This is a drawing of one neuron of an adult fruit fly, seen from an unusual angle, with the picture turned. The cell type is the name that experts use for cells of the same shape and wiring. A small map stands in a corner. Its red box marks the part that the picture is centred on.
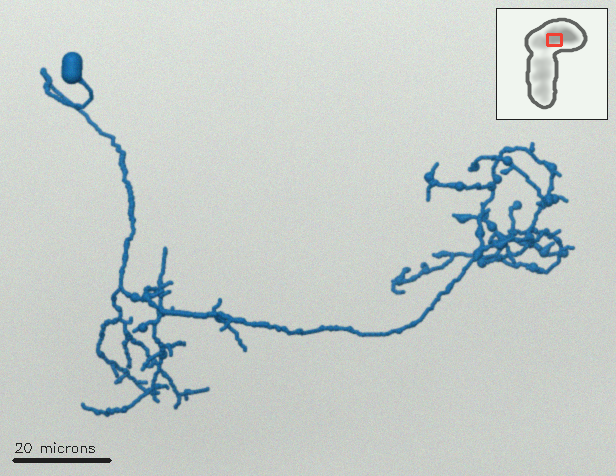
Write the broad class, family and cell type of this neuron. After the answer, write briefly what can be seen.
Its broad class is central-brain intrinsic neuron. The family is hemilineage VPNl&d1_dorsal. Its cell type is CB2744. It lies in the brain. By the scale bar it is about 110 microns wide in this view. The picture shows dozens of branch ends.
